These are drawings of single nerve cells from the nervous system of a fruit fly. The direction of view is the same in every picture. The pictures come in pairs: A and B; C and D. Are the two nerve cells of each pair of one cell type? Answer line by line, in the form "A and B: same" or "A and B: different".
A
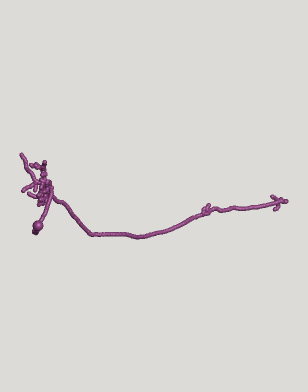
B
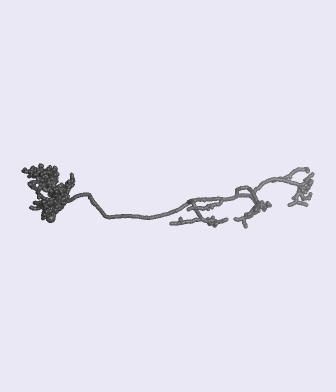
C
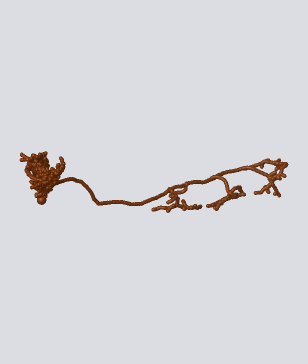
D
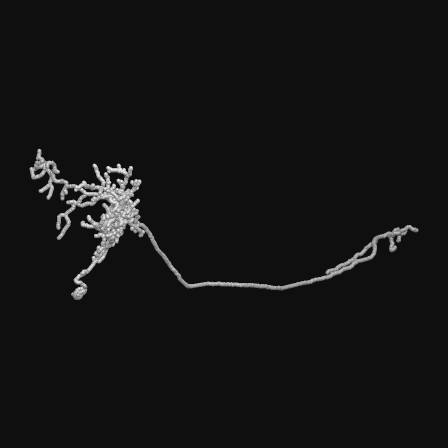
A and B: different
C and D: different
